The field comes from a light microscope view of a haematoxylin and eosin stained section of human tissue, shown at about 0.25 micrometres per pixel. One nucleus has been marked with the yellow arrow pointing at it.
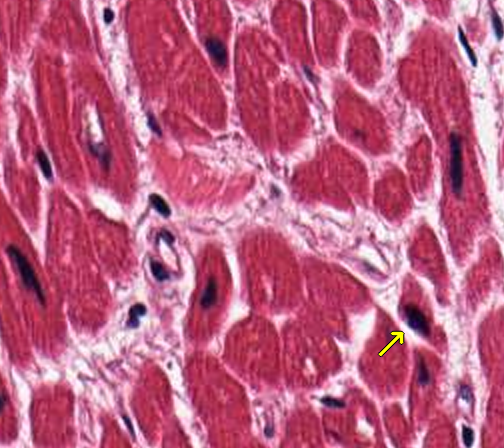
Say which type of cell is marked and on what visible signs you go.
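It is a cardiomyocyte. The nucleus is oval and uniformly dark purple, with no visible internal detail. The cytoplasm is deep pink-red and fairly smooth, filling a broad, rounded-angular cut profile around the nucleus. The cell is one of a group of closely packed fibres cut across, separated from its neighbours by thin pale strands of loose tissue.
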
